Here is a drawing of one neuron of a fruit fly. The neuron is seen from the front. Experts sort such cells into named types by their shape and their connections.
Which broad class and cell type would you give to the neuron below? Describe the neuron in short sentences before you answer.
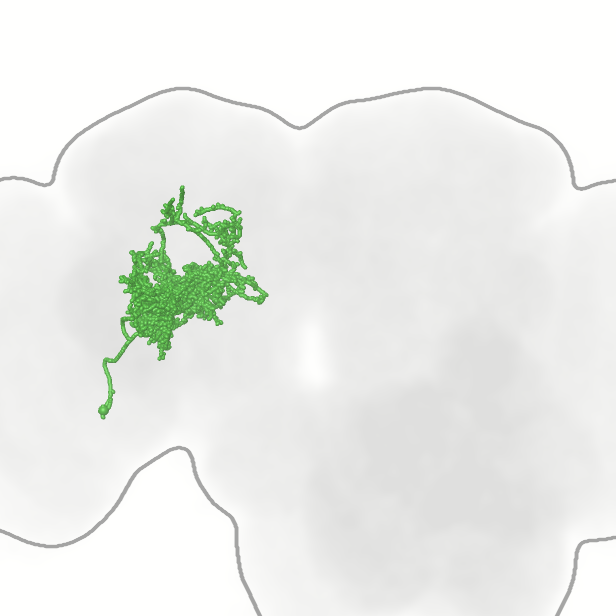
In this view it is taller than it is wide. This is a central-brain intrinsic neuron. Its cell type is AVLP370_b.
